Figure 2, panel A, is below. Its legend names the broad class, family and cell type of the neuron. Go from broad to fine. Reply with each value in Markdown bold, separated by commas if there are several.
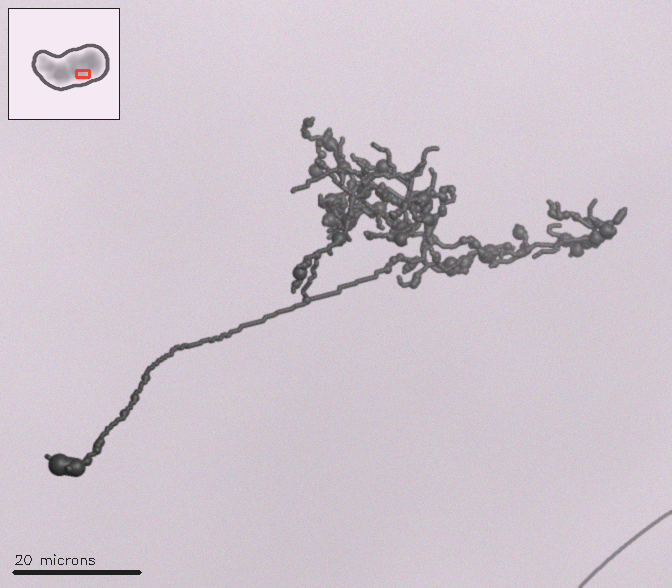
**central-brain intrinsic neuron**, **hemilineage TRdl_a**, **PRW039**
